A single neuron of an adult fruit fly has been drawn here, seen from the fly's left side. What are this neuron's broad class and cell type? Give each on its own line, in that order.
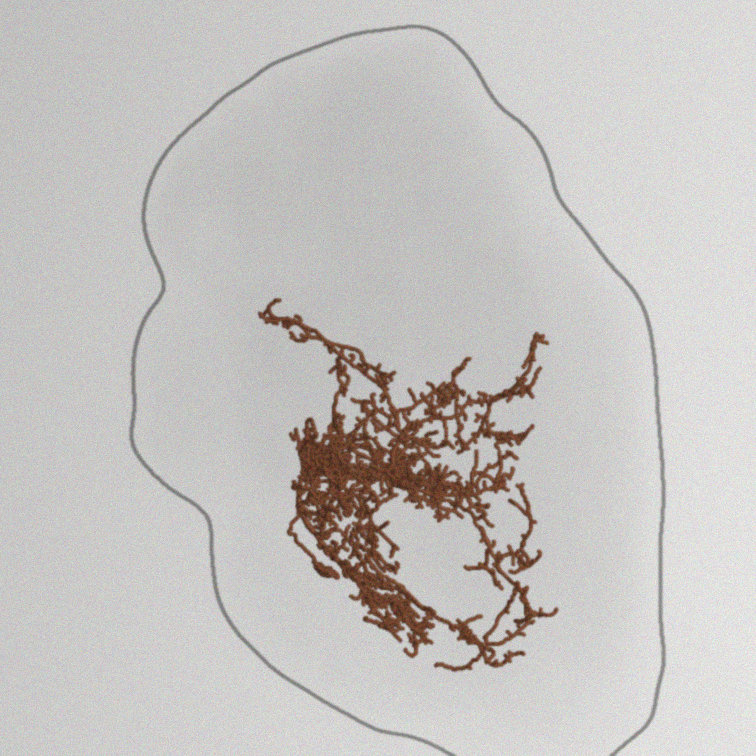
central-brain intrinsic neuron
PS304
